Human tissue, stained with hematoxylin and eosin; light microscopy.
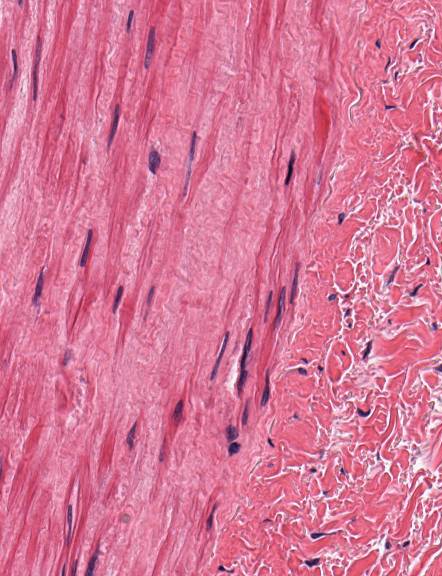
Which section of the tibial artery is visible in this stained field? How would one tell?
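On the left, across two-thirds of the field, lies tunica media: a band of smooth muscle. Its nuclei are elongated and cigar-shaped, along the cells' long axes, and no cross-striations show.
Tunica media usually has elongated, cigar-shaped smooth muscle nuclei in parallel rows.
The right third is connective tissue: wavy, irregular pink collagen bundles with clear gaps between.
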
